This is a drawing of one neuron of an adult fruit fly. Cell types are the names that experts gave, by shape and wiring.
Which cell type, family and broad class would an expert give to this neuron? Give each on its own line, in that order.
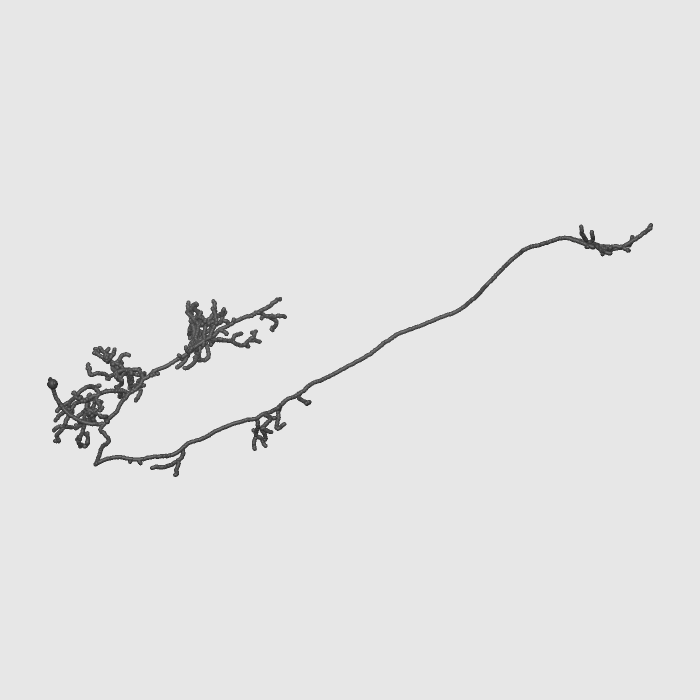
AN23B004
hemilineage 23B
ascending neuron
